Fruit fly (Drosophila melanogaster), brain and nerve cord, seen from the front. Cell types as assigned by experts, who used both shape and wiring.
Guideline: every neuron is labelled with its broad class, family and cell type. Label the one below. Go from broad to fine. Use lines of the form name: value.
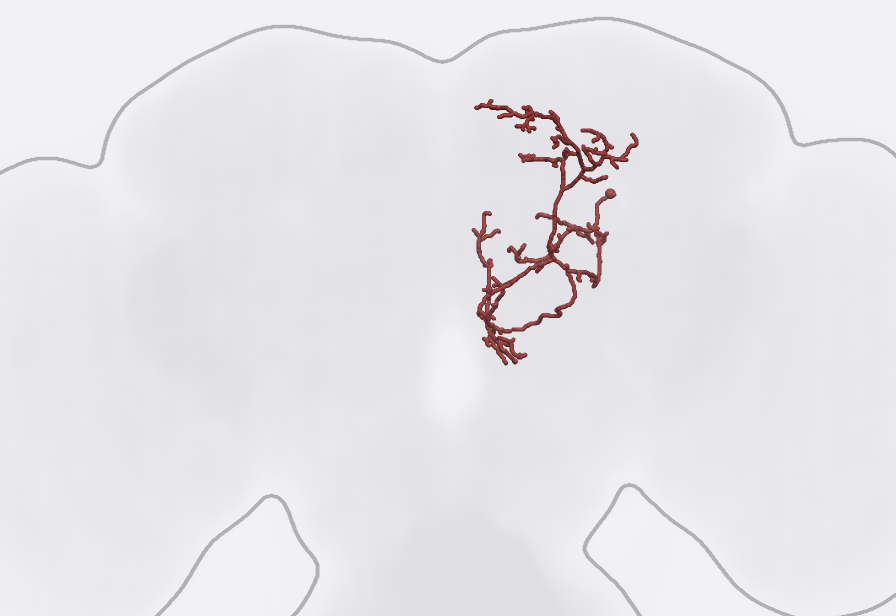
broad class: central-brain intrinsic neuron
family: hemilineage SMPpv2_ventral
cell type: SIP135m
